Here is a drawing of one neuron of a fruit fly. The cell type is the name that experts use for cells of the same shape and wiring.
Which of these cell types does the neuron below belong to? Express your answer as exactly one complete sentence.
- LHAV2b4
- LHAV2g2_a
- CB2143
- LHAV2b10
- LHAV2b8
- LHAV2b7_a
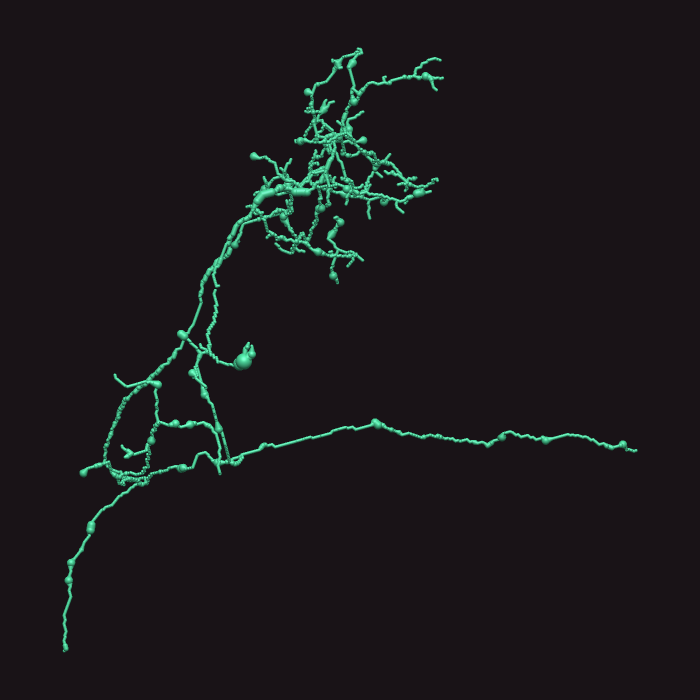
This neuron is classified under the cell type LHAV2b7_a.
